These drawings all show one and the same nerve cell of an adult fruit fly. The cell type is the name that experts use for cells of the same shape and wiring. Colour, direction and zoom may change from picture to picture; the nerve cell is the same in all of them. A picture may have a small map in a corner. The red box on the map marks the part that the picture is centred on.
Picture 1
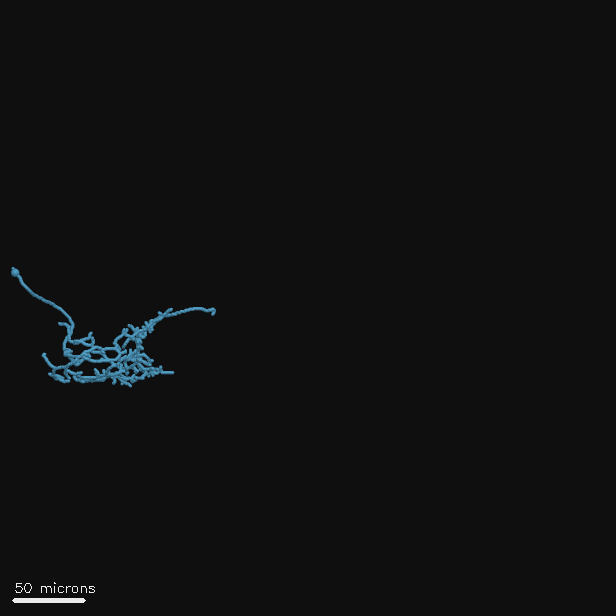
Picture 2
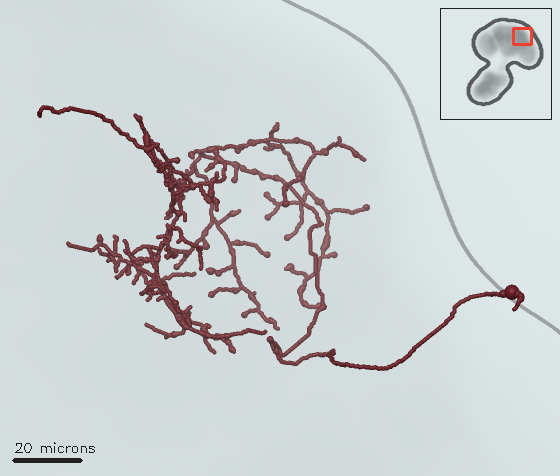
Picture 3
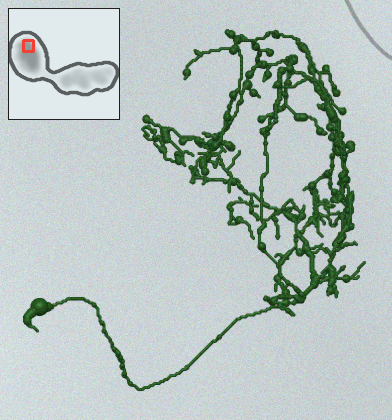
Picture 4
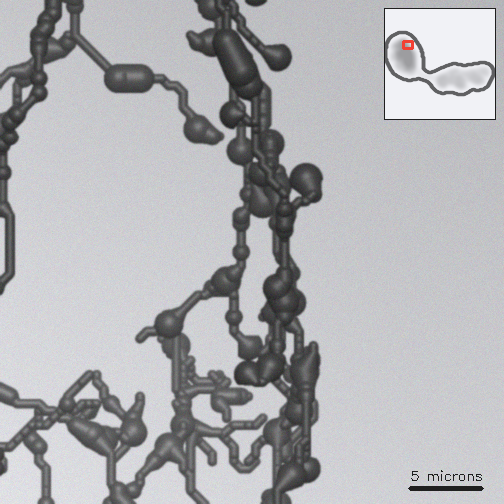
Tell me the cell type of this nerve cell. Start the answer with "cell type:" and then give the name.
cell type: LHAV3o1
